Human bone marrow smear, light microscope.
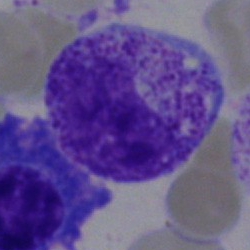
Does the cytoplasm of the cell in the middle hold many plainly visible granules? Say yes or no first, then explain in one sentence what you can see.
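Yes. Coarse dark purple granules are scattered over the whole cell, including over the nucleus.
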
